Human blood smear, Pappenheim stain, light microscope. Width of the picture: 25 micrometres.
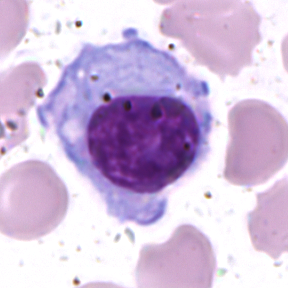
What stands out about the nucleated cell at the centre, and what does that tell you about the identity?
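An irregular outline with an uneven, wavy edge bounds this cell. From its top edge a small rounded knob projects outward. The nucleus is roundish and has no lobes. No fine pink or purple granules are present in the cytoplasm. The cell is a plasma cell.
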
